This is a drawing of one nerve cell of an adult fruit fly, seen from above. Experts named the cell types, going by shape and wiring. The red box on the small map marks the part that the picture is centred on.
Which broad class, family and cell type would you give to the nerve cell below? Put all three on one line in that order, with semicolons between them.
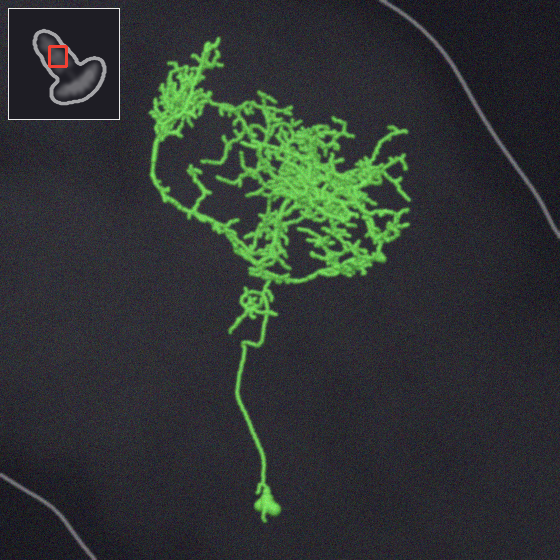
nerve-cord intrinsic neuron; hemilineage 14A; IN14A010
